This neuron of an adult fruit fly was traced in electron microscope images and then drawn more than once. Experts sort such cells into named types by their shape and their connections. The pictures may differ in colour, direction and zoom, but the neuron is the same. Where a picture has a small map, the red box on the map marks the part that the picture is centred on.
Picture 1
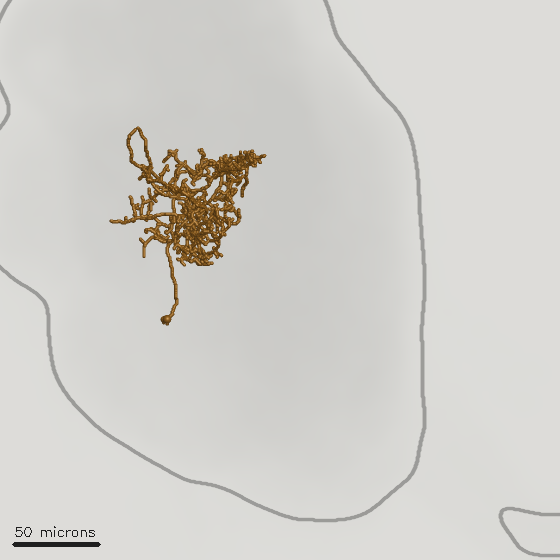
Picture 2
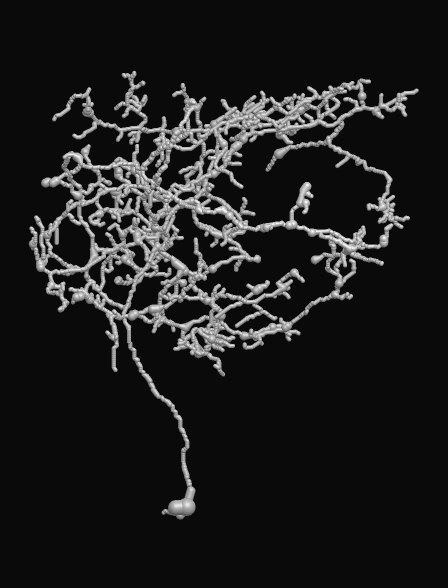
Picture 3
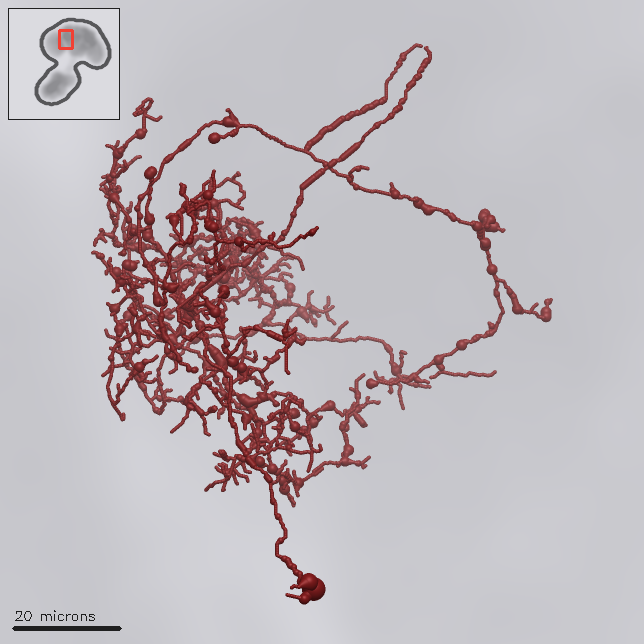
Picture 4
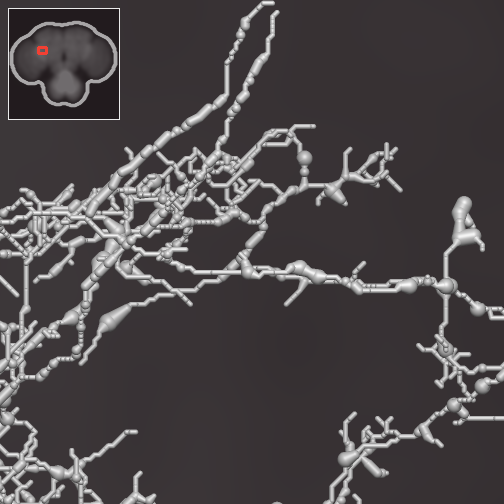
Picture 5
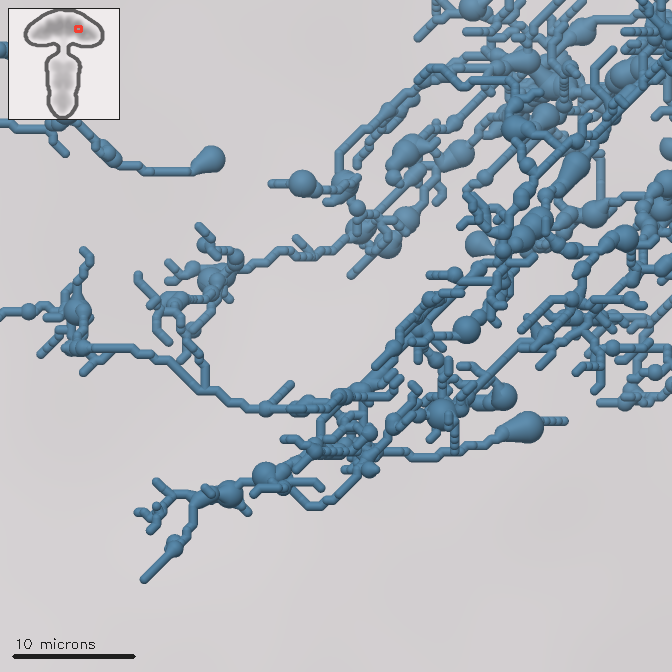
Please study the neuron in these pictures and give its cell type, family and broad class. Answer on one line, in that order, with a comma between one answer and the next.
PVLP073, hemilineage VLPl&p1_lateral, central-brain intrinsic neuron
